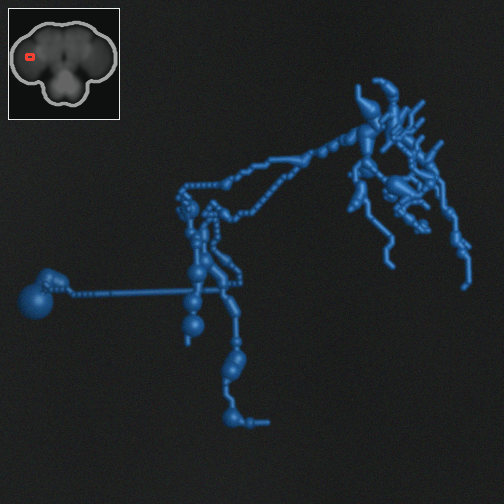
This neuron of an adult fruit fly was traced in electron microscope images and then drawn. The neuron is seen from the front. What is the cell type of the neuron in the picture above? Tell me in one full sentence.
The cell type this neuron represents is T5c.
